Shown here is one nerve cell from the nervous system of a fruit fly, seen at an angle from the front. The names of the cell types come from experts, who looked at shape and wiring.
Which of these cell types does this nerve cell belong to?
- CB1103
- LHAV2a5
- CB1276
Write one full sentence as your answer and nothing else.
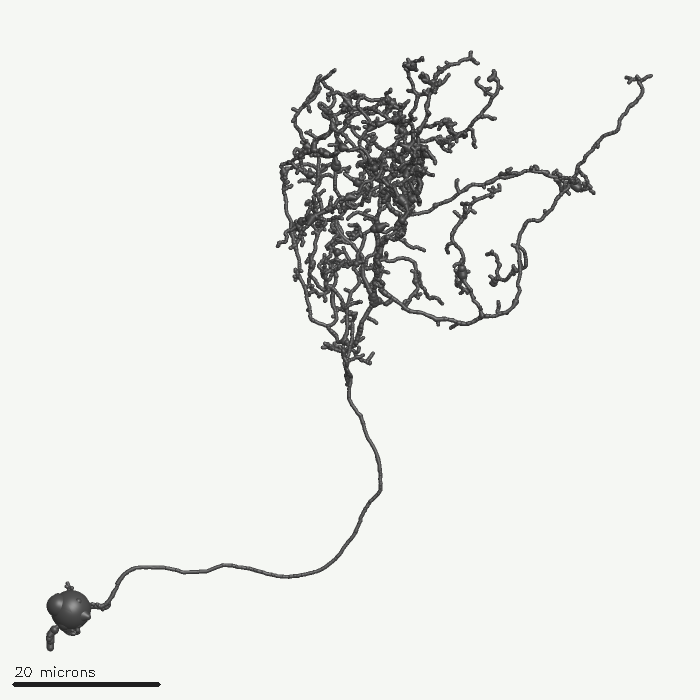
This nerve cell is an instance of the cell type CB1103.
